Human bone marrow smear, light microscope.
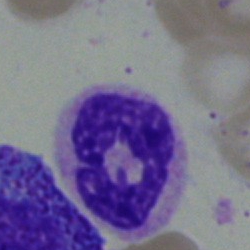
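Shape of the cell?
Smooth, roughly oval.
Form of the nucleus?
Ring-shaped, with a pale central hole; it fills most of the cell.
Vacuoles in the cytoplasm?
None seen.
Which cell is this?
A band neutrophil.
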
